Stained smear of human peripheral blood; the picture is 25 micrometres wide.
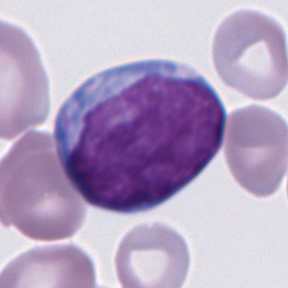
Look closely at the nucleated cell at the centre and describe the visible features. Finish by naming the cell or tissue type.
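Start with the outline: it is smooth and rounded-oval. Now look at the nucleus, which is oval with a smooth edge and no indentation. It lies off-centre, pushed toward the lower right. The cytoplasm makes only a narrow crescent along the upper-left side of the cell. What we have here is a myeloblast.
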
